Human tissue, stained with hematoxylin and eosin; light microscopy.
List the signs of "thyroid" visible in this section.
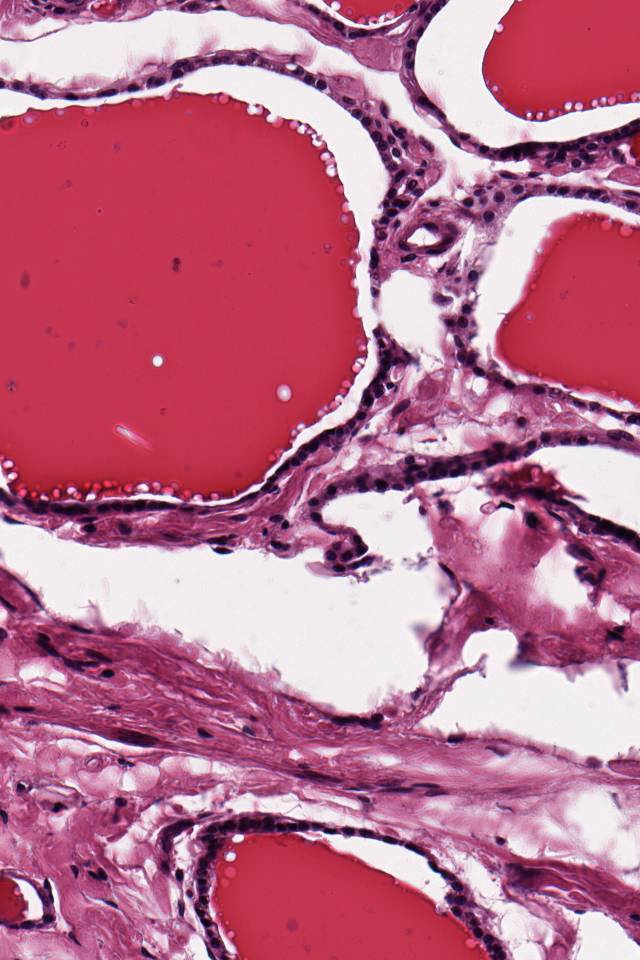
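Rounded follicles filled with homogeneous red colloid occupy most of the upper half of this thyroid section.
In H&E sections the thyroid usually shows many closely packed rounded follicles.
Each follicle has a single lining layer of flattened to low cuboidal cells with dark round nuclei that are evenly spaced and do not overlap.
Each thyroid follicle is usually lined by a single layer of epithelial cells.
The follicles and their single-layered lining fit that pattern; small clear vacuoles also stud the colloid edge in the large follicle at upper left.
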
